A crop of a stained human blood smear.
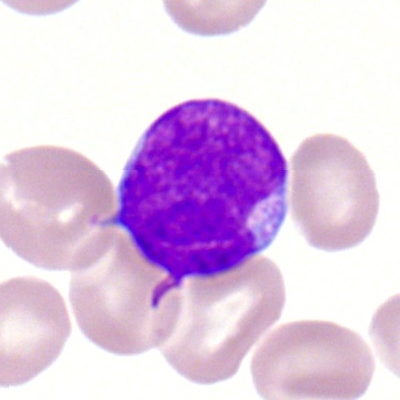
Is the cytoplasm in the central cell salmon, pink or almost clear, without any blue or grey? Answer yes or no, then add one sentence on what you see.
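No. The visible cytoplasm is deep blue.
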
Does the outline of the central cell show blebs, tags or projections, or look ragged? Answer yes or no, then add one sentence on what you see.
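Yes. A small tapering tail of cytoplasm extends from the lower left of the cell.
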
